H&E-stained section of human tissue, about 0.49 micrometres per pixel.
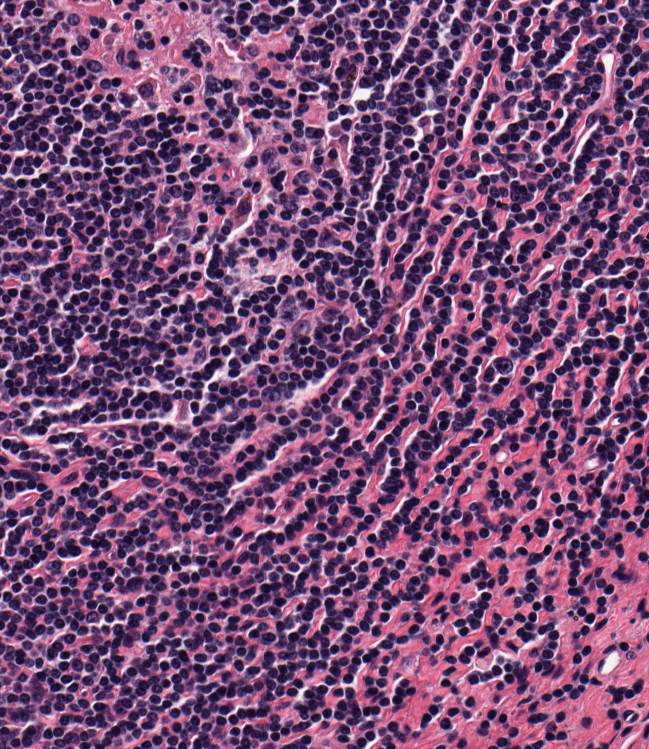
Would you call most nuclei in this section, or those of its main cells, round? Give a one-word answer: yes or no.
Yes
